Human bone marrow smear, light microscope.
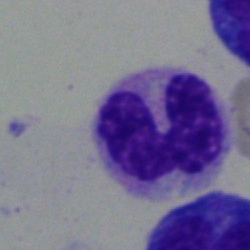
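Band neutrophil. Central cell, stained human bone marrow smear. Nucleus deeply indented from the top, horseshoe-shaped; chromatin coarse and clumped. Cytoplasm pale pinkish-lilac, forming a moderate rim around the nucleus.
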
